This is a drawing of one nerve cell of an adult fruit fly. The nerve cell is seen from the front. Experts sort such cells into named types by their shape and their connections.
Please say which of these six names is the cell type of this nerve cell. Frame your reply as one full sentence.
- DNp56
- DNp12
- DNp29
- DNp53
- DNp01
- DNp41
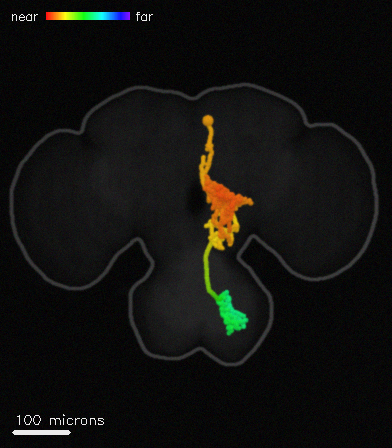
This nerve cell falls under the cell type DNp56.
